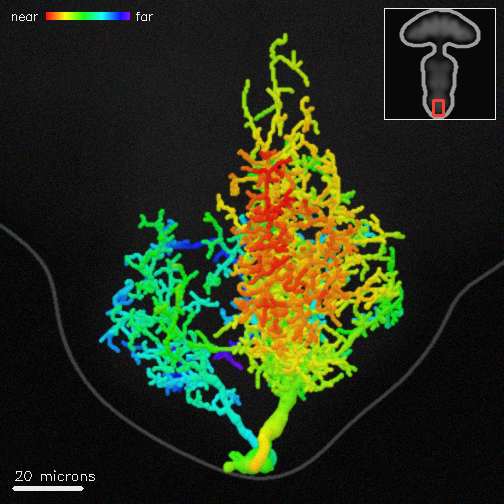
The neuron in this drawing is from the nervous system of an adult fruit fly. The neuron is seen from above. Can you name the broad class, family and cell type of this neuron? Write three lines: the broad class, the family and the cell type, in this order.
efferent neuron of the nerve cord
hemilineage 00B
EN00B003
